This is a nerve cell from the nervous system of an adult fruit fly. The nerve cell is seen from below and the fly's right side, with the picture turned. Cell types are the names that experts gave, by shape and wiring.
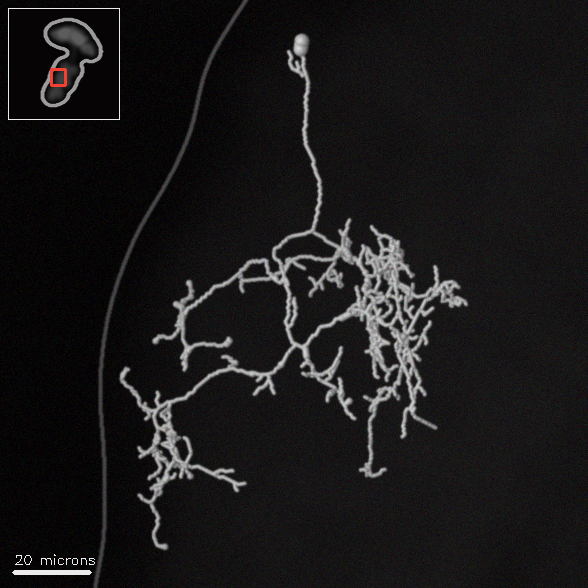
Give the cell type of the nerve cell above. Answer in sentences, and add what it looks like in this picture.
Its cell type is IN16B101. This is a nerve-cord intrinsic neuron. It is in the nerve cord and does not reach the brain. Its cell body lies at the top of the picture. By the scale bar it is about 140 microns tall in this view.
